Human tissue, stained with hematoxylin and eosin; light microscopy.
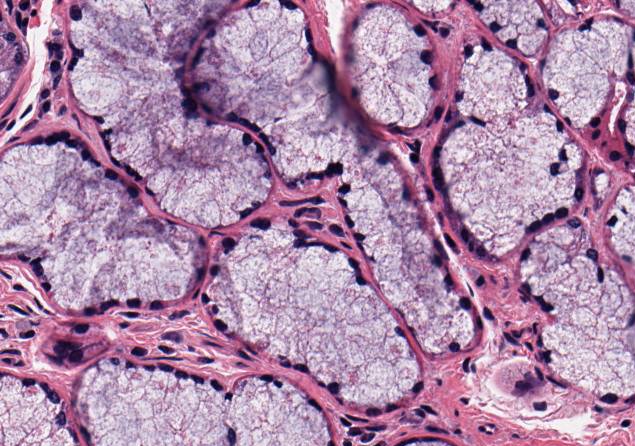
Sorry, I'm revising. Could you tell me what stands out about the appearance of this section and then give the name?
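Start with the clusters: their cells have abundant pale grey-violet cytoplasm, finely foamy and net-like. Small, dark, flattened nuclei sit against the outer edge of each cluster. No obvious open lumina show in the cluster centres. The pink septal tissue carries scattered spindle-shaped nuclei and thickens towards the lower left. This is minor salivary gland.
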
